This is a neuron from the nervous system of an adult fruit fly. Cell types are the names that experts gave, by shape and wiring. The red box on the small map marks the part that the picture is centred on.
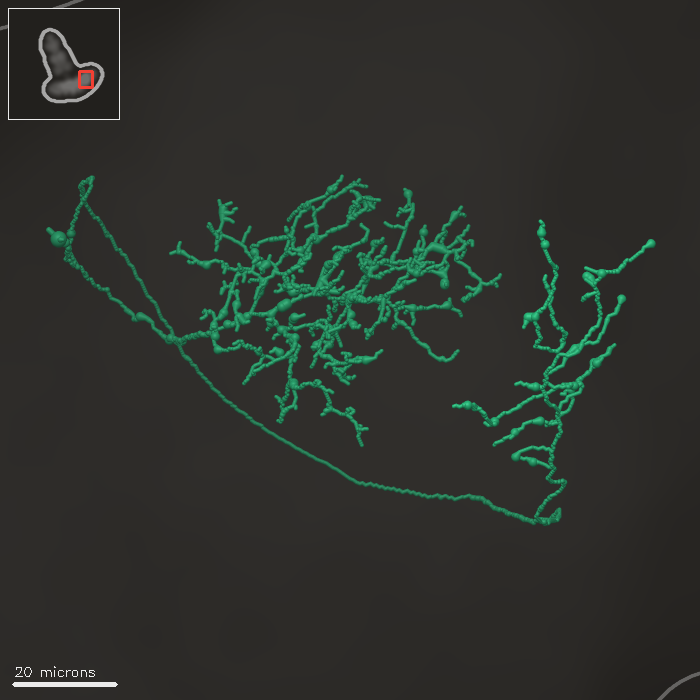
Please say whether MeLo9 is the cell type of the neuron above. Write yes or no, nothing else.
no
